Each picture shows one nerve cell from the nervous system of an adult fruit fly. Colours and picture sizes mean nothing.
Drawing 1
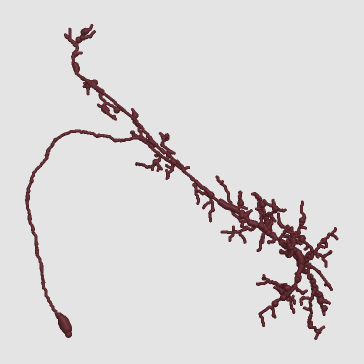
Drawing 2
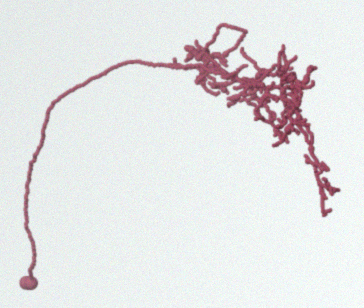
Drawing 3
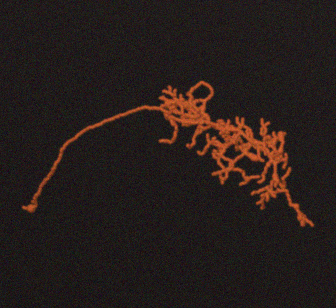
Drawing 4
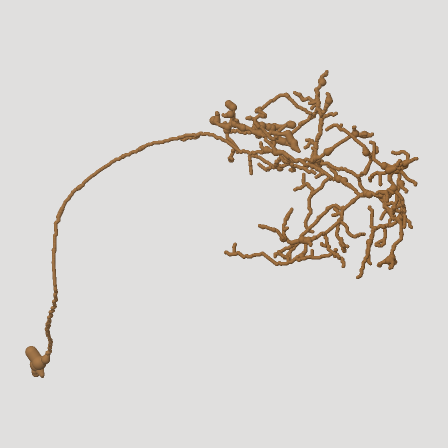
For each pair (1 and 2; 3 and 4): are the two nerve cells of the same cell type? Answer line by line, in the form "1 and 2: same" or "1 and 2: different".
1 and 2: different
3 and 4: different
